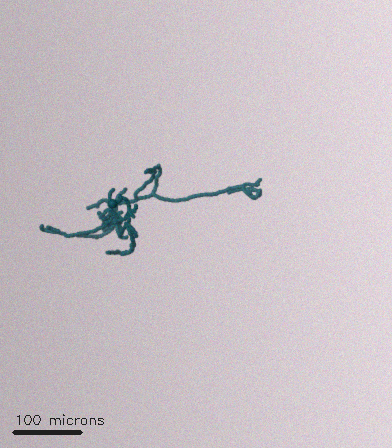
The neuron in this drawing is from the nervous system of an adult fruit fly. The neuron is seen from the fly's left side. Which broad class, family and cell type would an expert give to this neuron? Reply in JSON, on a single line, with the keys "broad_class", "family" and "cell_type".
{"broad_class": "nerve-cord intrinsic neuron", "family": "hemilineage 17A", "cell_type": "IN17A096"}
